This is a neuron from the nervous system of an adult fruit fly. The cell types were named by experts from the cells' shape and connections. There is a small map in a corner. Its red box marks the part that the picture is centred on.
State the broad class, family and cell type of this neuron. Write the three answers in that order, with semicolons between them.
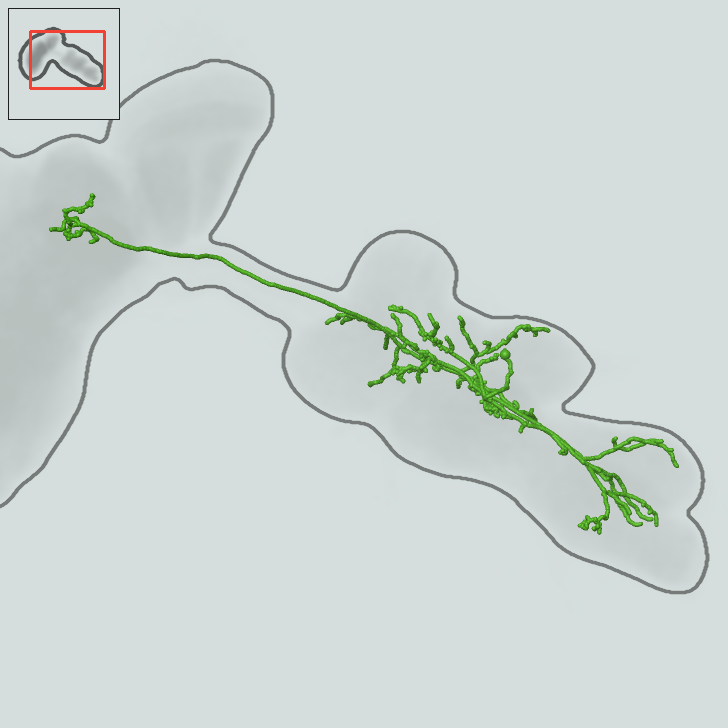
ascending neuron; hemilineage 05B; AN05B054_a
